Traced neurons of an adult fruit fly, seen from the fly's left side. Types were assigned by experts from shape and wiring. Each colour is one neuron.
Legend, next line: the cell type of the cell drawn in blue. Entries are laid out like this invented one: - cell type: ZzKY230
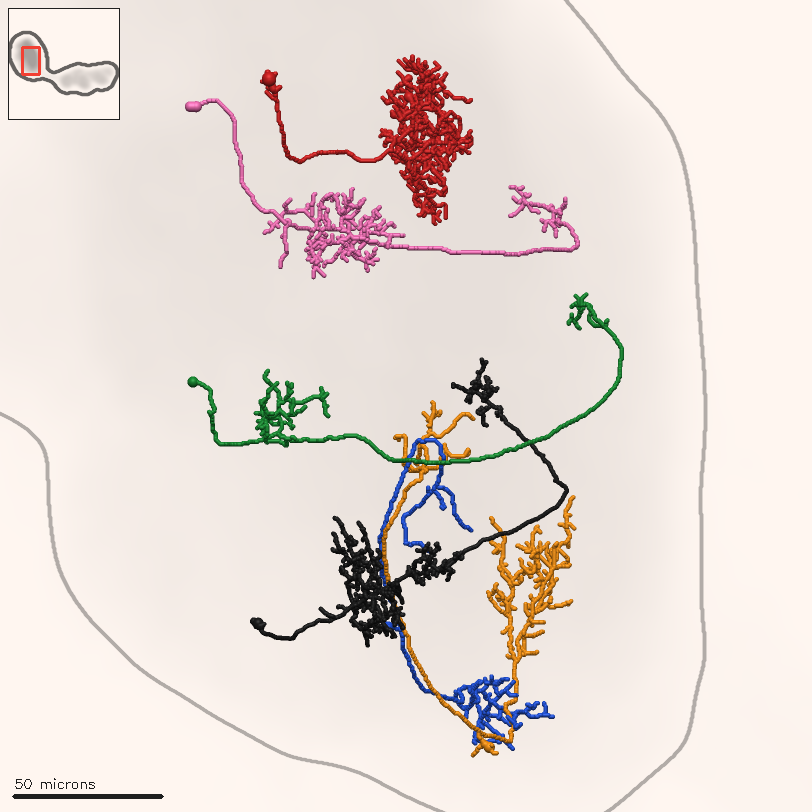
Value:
- cell type: MeLo3a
